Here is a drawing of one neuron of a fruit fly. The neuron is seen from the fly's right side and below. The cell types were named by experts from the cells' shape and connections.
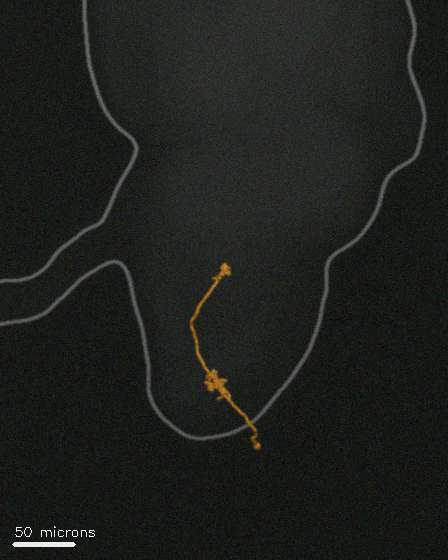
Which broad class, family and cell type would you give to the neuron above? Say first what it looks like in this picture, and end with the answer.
Its cell body lies at the bottom of the picture. From top to bottom in the picture it spans about 150 microns. It is an optic-lobe intrinsic neuron. Its family is Tm. It is of cell type Tm29.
